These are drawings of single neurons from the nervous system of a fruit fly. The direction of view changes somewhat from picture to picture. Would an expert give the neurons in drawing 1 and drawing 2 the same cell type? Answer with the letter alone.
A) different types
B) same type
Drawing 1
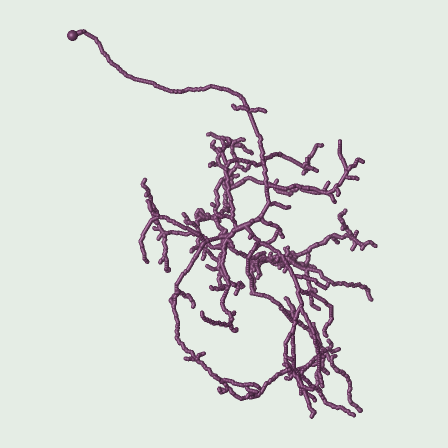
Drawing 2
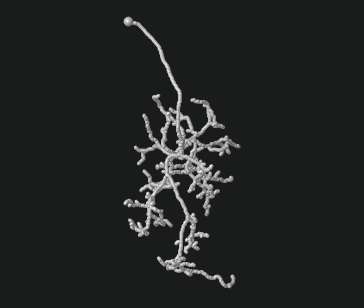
A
